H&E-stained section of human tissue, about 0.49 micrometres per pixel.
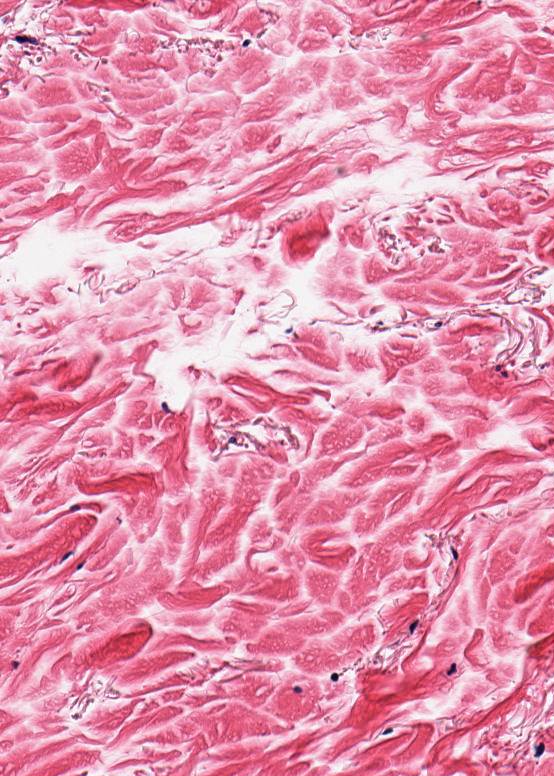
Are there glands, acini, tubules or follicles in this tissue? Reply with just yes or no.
No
